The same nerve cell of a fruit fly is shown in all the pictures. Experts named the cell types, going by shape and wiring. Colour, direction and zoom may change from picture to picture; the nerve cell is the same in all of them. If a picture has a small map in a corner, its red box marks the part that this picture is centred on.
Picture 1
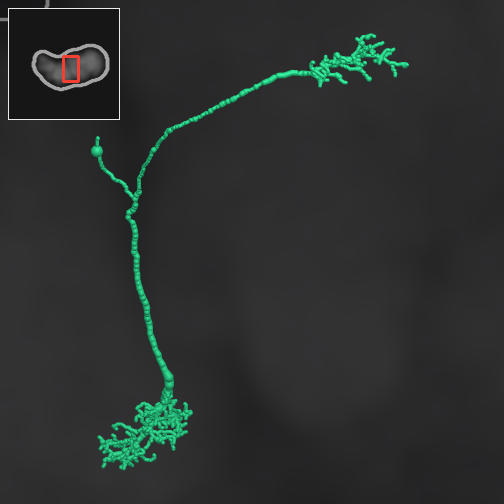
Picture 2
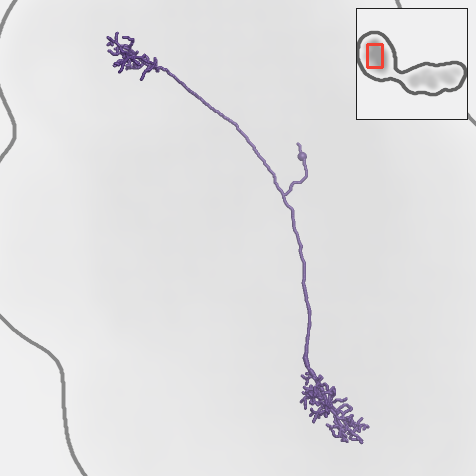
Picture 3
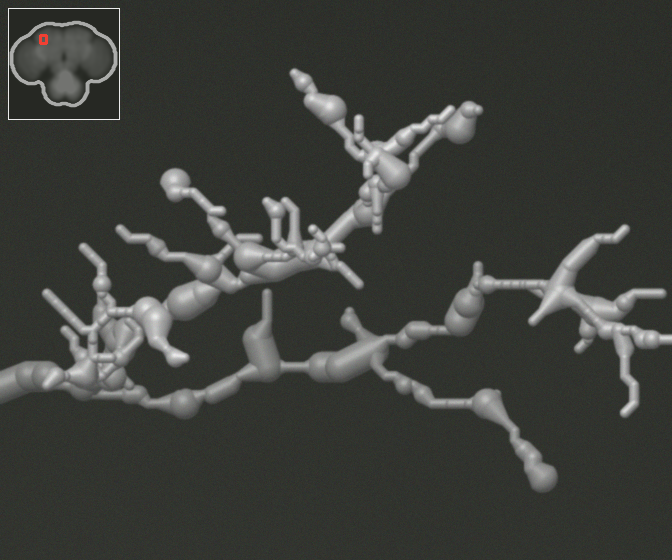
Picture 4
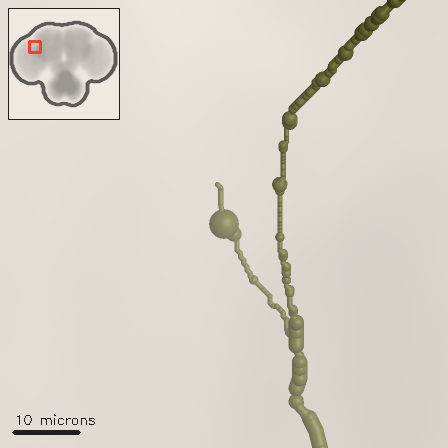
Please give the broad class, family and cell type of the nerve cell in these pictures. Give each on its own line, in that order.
visual projection neuron
hemilineage VPNd2
LC10d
